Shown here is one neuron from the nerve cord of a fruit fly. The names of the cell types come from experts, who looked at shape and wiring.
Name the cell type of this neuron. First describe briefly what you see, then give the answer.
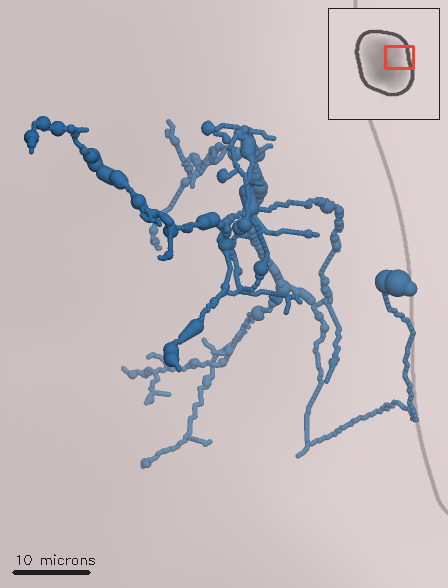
By the scale bar it is about 50 microns wide in this view. The picture shows dozens of branch ends. Its broad class is nerve-cord intrinsic neuron. The cell type is IN13A067.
